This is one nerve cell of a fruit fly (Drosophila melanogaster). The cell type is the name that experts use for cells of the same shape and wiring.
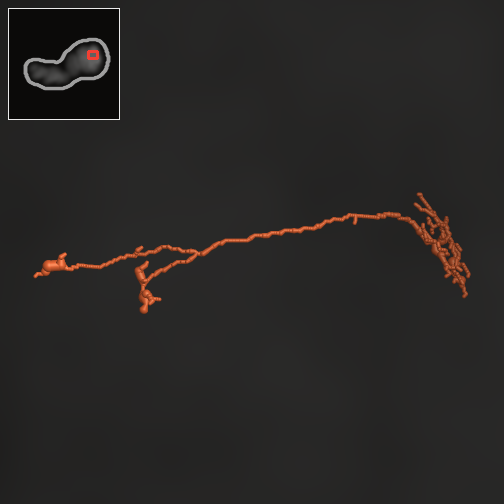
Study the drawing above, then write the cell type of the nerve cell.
T4a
